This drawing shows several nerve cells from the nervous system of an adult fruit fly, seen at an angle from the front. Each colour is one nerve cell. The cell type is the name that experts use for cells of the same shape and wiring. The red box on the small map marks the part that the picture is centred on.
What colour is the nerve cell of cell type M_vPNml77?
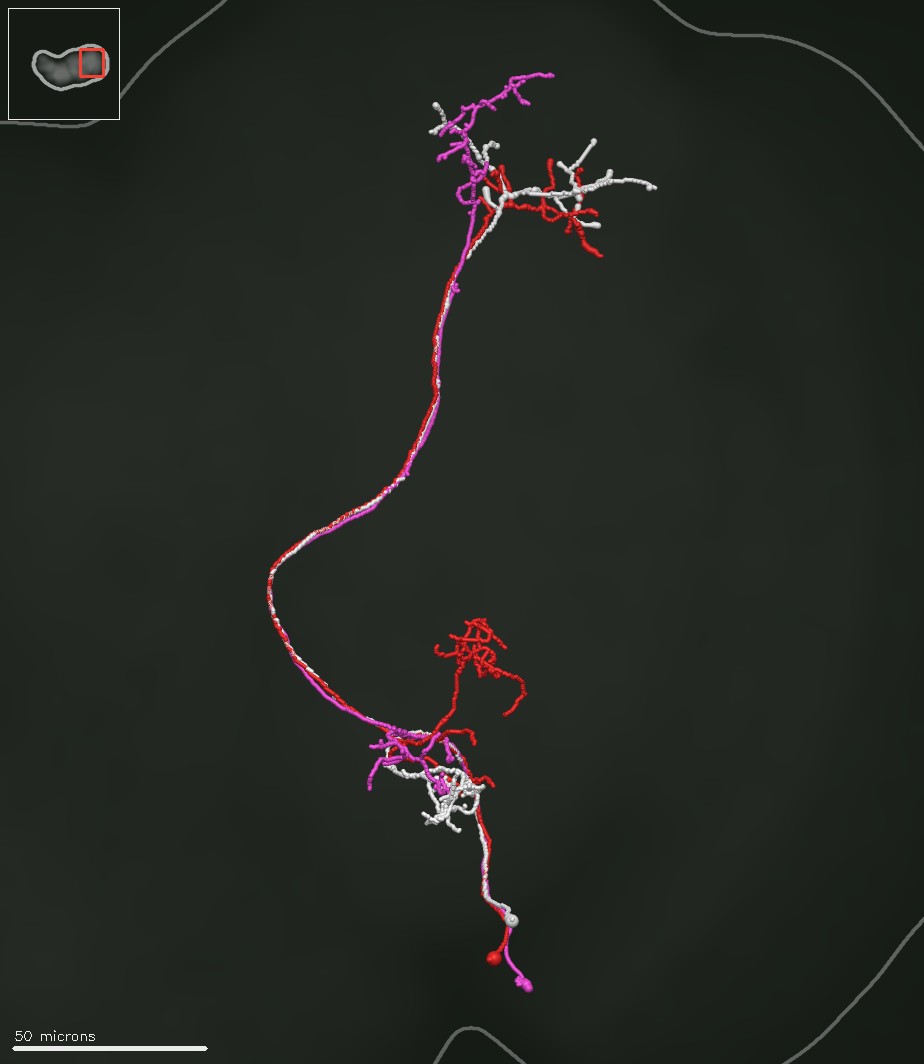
white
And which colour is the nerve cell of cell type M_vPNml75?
red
